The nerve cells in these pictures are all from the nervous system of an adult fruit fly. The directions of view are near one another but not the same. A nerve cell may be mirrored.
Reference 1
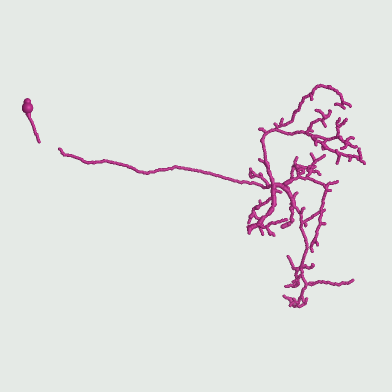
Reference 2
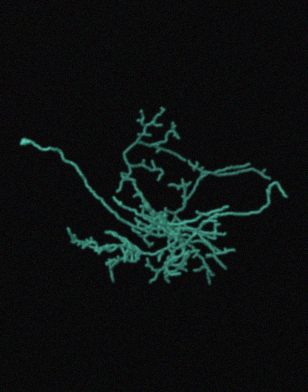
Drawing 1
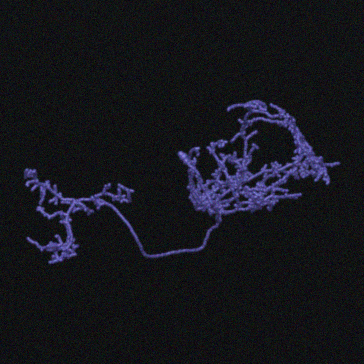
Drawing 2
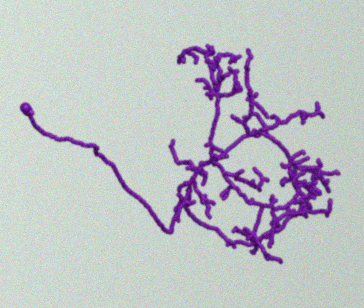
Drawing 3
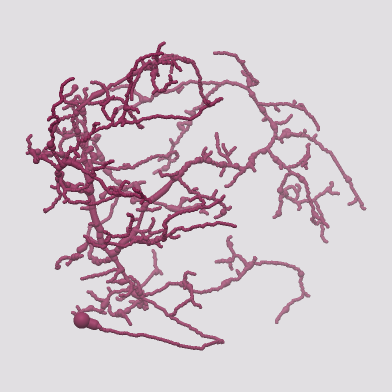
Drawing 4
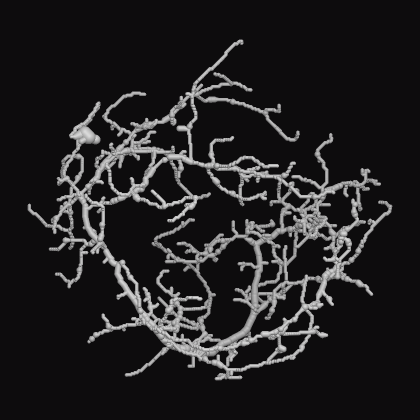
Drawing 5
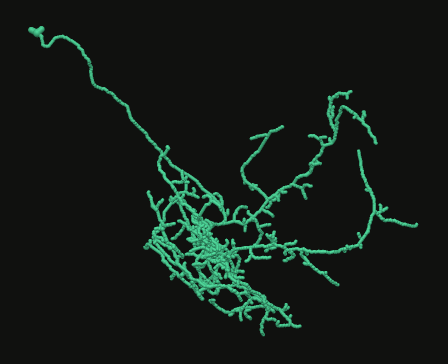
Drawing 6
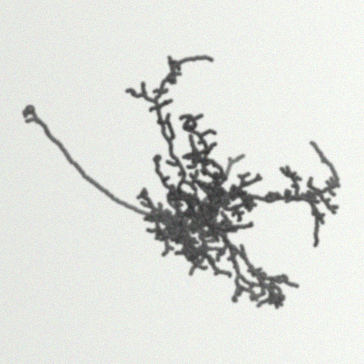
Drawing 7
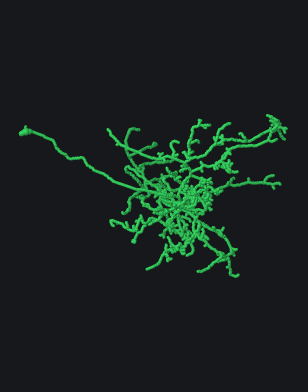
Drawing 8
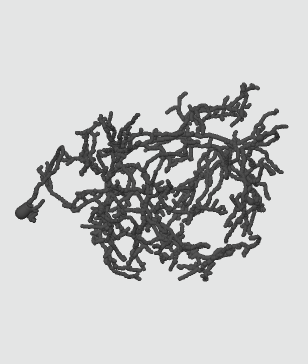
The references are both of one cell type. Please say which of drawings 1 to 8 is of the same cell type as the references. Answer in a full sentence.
The nerve cell in drawing 7 is of the same cell type.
